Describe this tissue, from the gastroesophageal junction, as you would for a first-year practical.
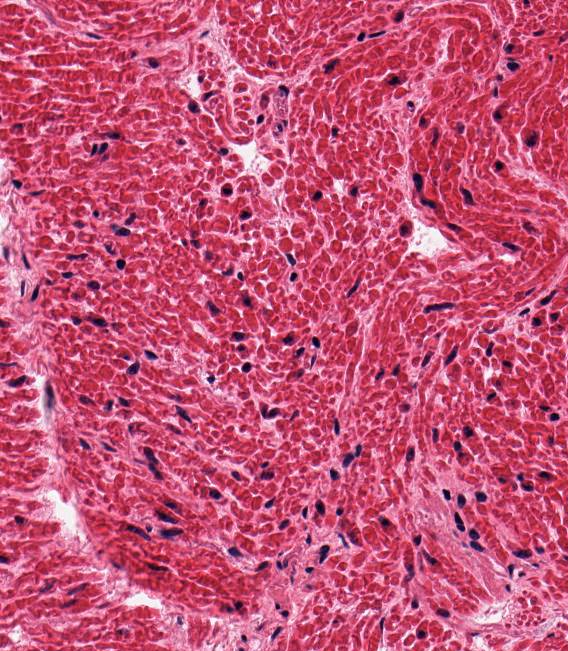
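It's smooth muscle throughout: interlacing bundles of cells running in different directions fill the whole field. Where the bundles are cut lengthwise, along the upper right and lower edges, you get long spindle-shaped cells. Each of those has a single dark blue nucleus, elongated with blunt ends. The cytoplasm is deeply eosinophilic, a strong red.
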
